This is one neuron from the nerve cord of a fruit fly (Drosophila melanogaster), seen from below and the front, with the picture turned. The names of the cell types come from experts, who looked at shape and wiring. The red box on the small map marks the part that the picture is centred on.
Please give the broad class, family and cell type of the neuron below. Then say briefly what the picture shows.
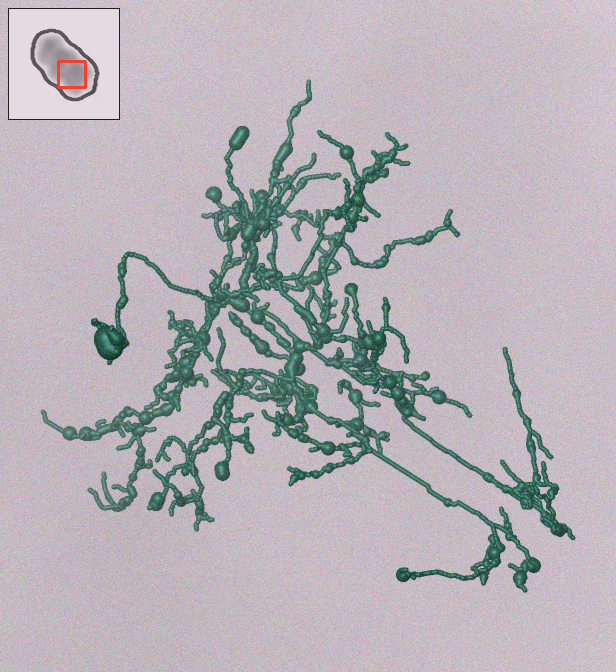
It is a nerve-cord intrinsic neuron. Its family is hemilineage 00A. Its cell type is IN00A065. More than a hundred branch ends can be seen. In this view it is about as wide as it is tall.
